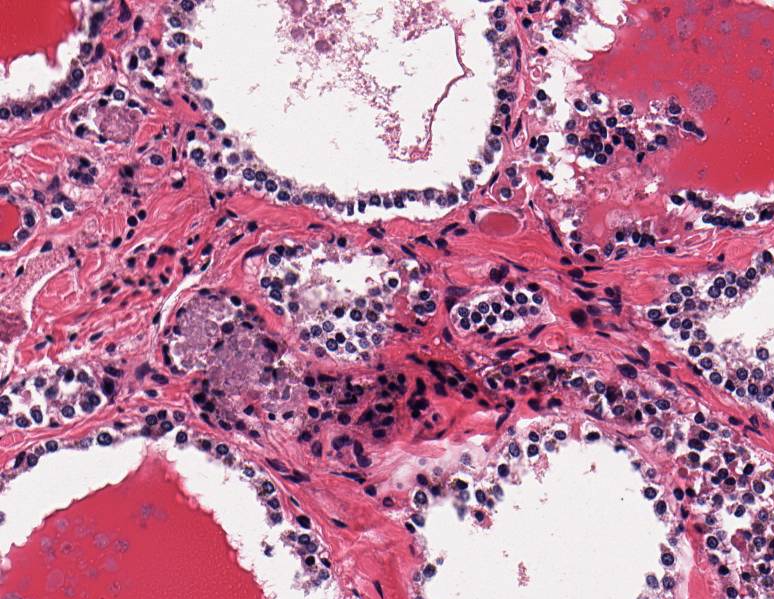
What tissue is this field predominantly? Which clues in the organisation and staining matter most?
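Thyroid follicle is shown: several rounded spaces separated by septa of pink fibrous tissue. Small cells with round dark nuclei line each space in a single layer.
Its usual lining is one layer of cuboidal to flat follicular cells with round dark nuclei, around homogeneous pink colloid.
Homogeneous bright pink material fills the spaces at top right and bottom left; the large top-centre space is mostly empty, holding pale wispy material and a thin wavy strand.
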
